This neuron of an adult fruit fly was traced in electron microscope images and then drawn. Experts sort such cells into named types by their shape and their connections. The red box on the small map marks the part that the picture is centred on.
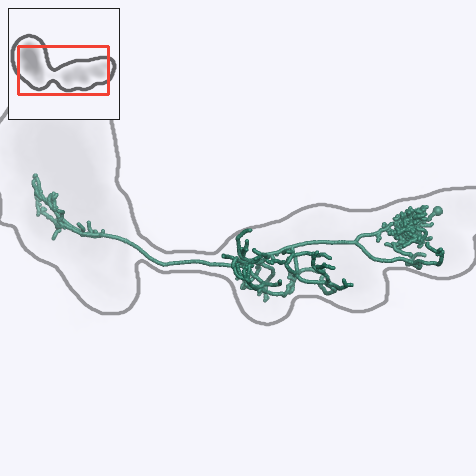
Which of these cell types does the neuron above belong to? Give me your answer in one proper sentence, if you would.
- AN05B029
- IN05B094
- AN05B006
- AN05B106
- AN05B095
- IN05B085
The neuron belongs to cell type AN05B095.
